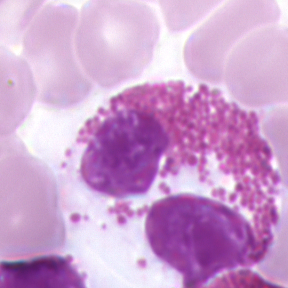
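Eosinophil, the nucleated cell in the centre; see how coarse its granules are, round and pretty even in size. They're reddish-pink, paler than the nucleus, and the cytoplasm between them is pale, nearly colourless. Down at the lower left there's no sharp edge to the cell, and loose granules lie scattered beyond it.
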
